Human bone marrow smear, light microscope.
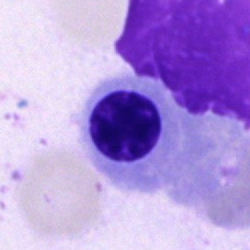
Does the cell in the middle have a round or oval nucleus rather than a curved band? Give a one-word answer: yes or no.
Yes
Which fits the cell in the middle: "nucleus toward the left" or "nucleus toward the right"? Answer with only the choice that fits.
Nucleus toward the left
